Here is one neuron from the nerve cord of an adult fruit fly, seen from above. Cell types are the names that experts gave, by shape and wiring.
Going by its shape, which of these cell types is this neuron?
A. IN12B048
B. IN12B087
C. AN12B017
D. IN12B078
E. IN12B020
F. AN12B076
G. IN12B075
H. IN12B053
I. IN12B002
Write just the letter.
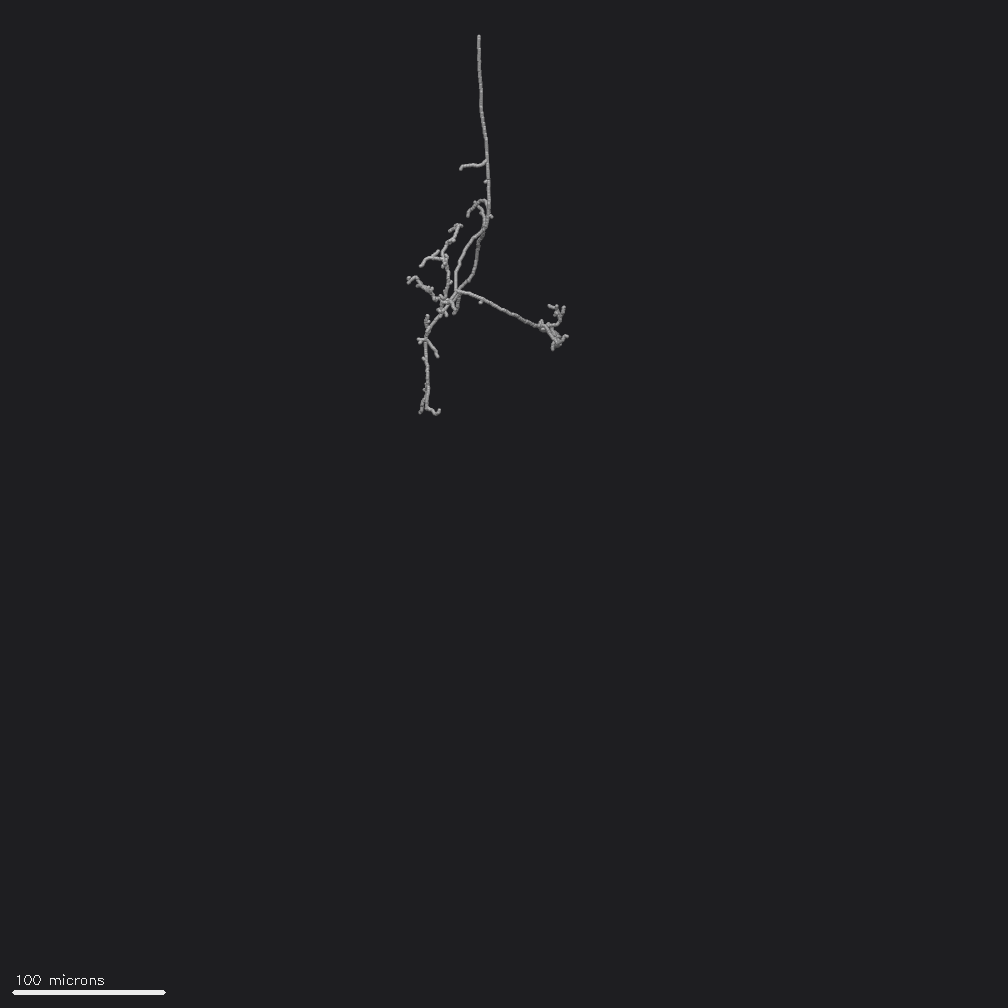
F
